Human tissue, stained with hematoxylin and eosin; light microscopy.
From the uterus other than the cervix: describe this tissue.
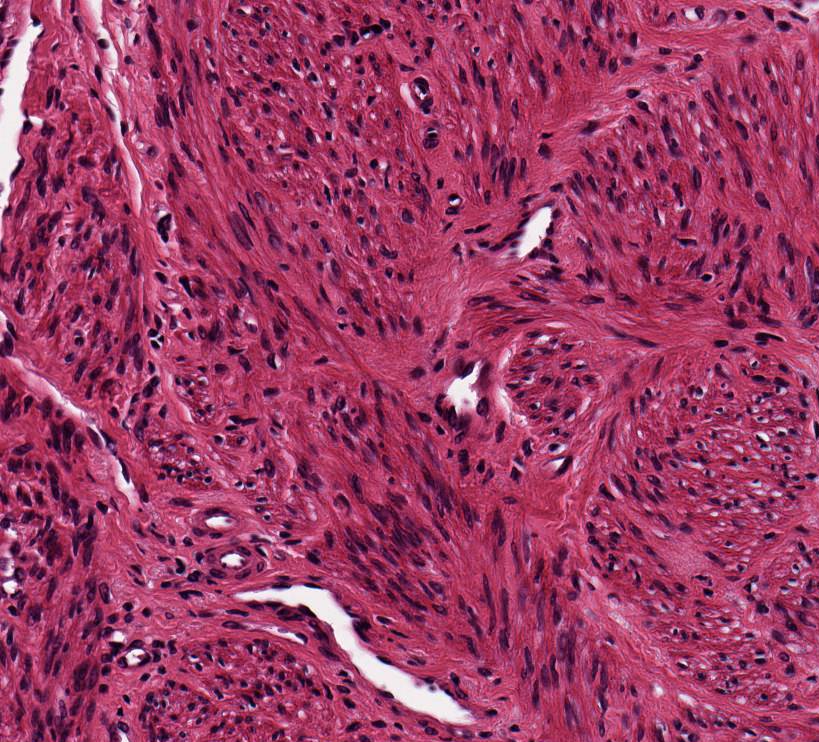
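Spindle cells in bundles here, intersecting and running in different directions across the whole field. Where they're cut lengthwise, the nuclei are elongated, dark purple and blunt-ended. Cytoplasm's deeply pink and fibrillar. Oh, and a few small round vessels with narrow lumens sit down in the lower left.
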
